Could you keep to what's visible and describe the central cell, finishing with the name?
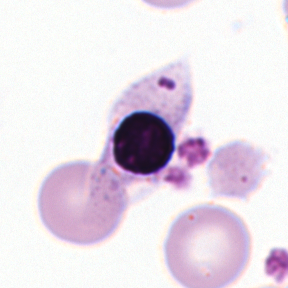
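Abundant cytoplasm, relative to the size of the nucleus, tapers to a point toward the top of the picture. A single small dark purple body lies in its upper part. No nucleolus is visible. It is a normoblast.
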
